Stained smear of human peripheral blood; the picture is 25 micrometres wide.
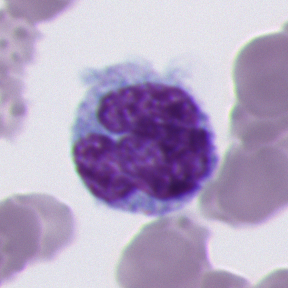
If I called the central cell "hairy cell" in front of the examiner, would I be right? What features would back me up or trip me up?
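No, I'd go with monocyte here rather than hairy cell. What settles it for me is the nucleus, which is folded, with a deep cleft running in from the left side.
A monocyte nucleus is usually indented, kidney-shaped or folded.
The other point against hairy cell is the fine violet granules scattered through the cytoplasm.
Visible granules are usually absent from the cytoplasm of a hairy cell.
The pale blue-grey colour of the cytoplasm, mind you, gives no help against hairy cell.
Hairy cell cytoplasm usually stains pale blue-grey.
Beyond that, the outline is roughly round, the upper edge is frayed and ragged, the cytoplasm is only a narrow rim around the nucleus, there are no vacuoles, and the nucleus is about 11 micrometres across.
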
